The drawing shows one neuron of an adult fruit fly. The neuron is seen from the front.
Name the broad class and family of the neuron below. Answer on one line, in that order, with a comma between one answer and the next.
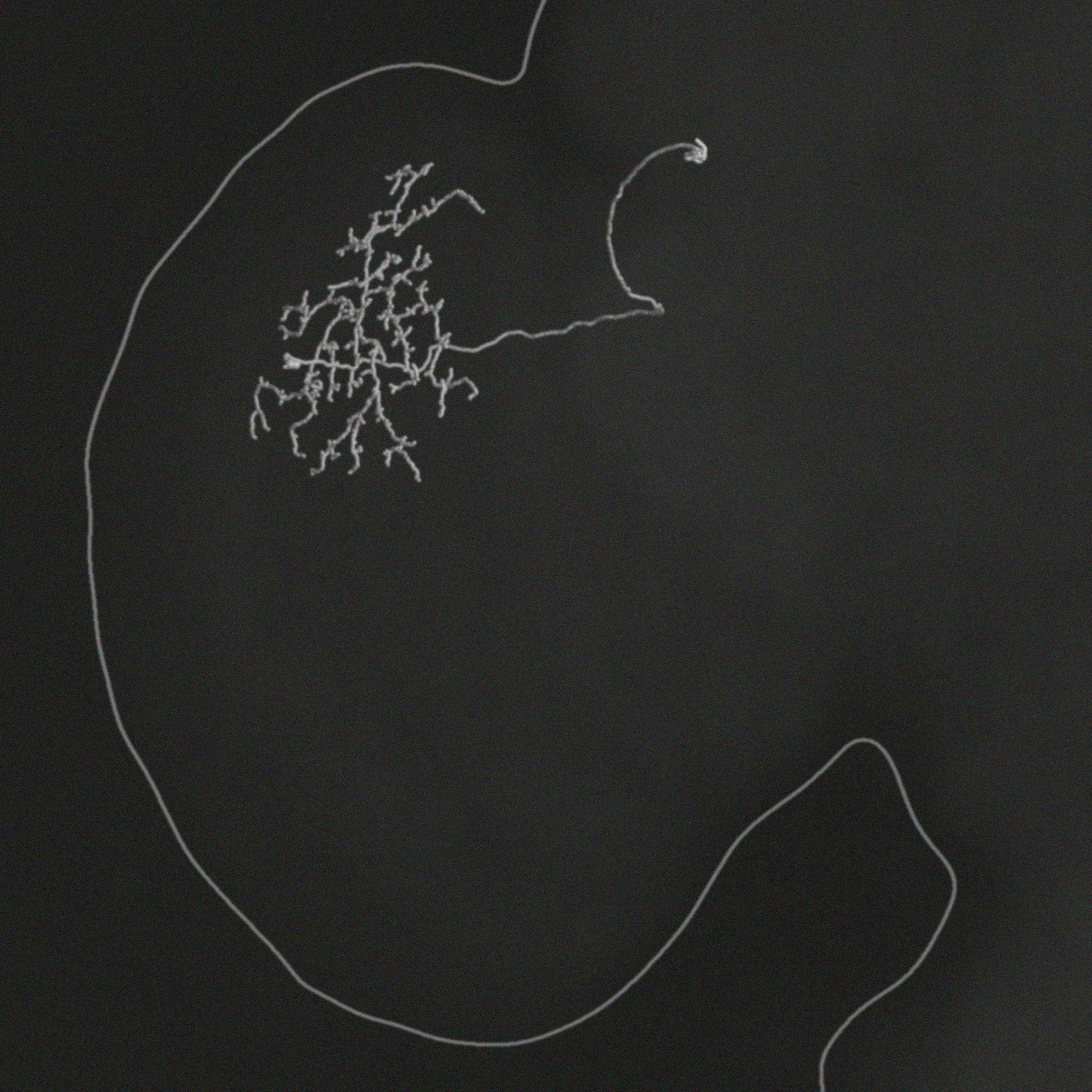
visual projection neuron, MeTu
